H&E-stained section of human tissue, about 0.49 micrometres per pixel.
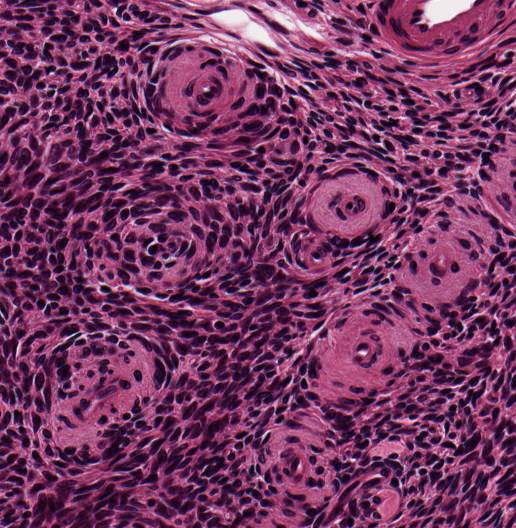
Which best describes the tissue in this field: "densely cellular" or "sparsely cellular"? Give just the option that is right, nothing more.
Densely cellular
